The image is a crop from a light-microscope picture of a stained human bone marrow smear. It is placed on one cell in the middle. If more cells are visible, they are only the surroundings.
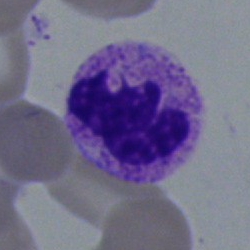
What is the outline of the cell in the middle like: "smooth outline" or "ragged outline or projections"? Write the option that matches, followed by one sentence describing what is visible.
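Smooth outline. The cell outline is round and smooth.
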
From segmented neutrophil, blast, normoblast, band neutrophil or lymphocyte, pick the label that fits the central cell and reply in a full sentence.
The cell around which this crop is centred is a segmented neutrophil.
